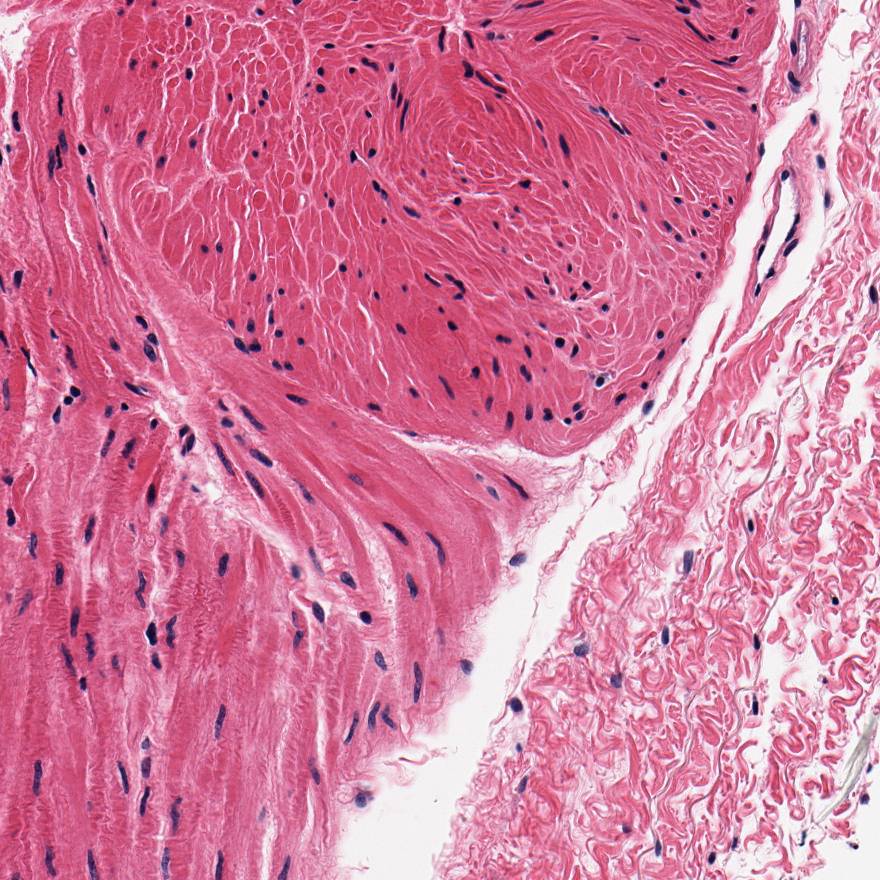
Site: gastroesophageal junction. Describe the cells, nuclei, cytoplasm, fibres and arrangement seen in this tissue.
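Start with the lengthwise-cut muscle on the left: its nuclei are dark blue, elongated and rod-like. Now follow the white empty cleft running diagonally from upper right towards the lower centre; it separates the muscle from the connective tissue at lower right. There, wavy pink fibres carry only sparse nuclei. And notice: no epithelium anywhere.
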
